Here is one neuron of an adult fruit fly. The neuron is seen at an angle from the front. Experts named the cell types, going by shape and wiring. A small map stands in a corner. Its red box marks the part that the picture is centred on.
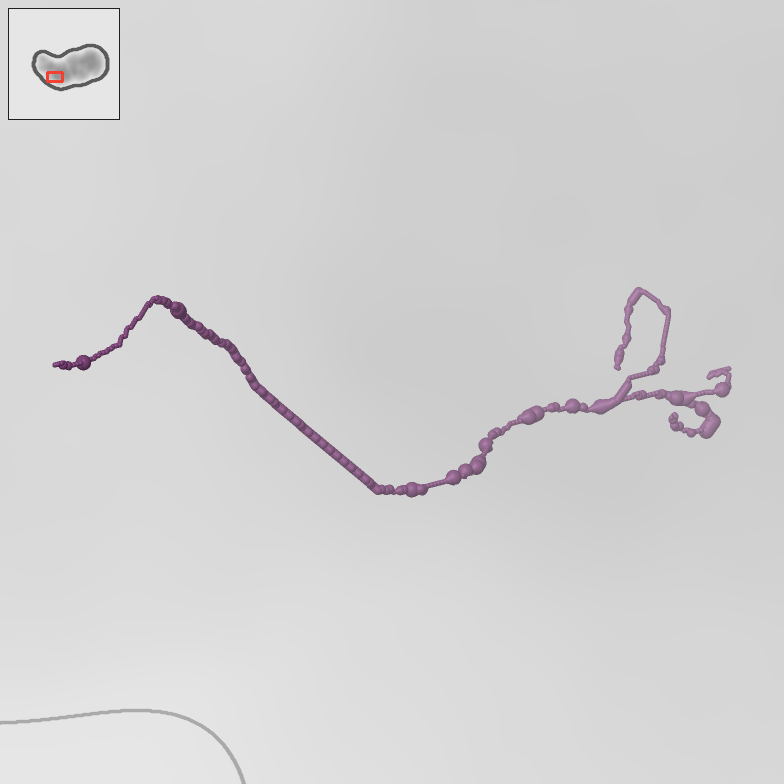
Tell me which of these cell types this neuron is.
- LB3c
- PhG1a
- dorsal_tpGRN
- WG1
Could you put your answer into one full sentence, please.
The neuron is a member of cell type WG1.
